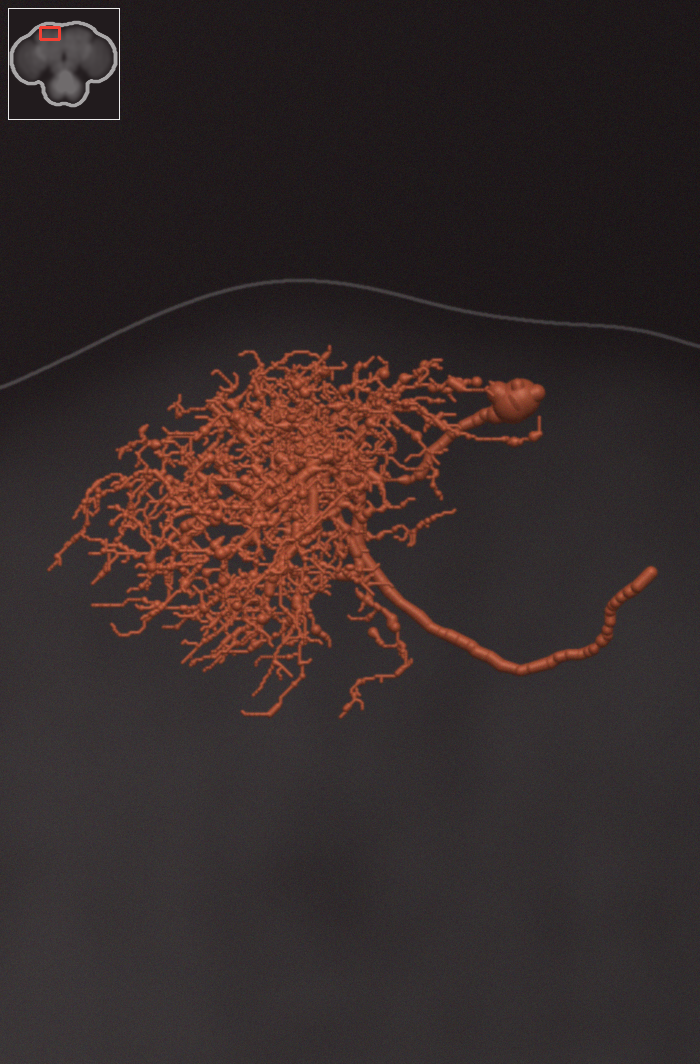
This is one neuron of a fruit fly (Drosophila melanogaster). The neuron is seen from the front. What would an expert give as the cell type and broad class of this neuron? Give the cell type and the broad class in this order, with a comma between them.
SLP388, central-brain intrinsic neuron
